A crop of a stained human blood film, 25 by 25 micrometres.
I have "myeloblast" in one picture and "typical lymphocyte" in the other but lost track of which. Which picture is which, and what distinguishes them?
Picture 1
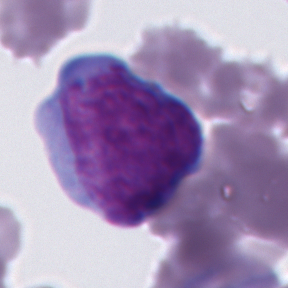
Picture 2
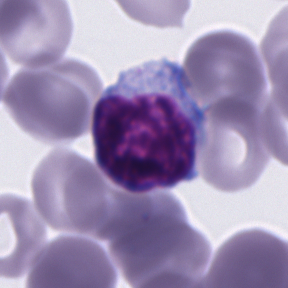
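The myeloblast is in picture 1, the typical lymphocyte in picture 2. Size: the nucleus of the myeloblast alone measures about 14 by 12 micrometres, more than the whole typical lymphocyte, which is about 12 by 11 micrometres with a nucleus of about 10 by 9 micrometres.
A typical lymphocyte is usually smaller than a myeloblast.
Nuclear proportion: in both cells the nucleus fills about 70% of the cell's area. Nuclear shape and position: the myeloblast's nucleus is a single unlobed mass with a slightly angular border, and on the right it reaches almost to the cell edge, leaving only a very thin rim of cytoplasm; the lymphocyte's nucleus lies toward the bottom of the cell. Chromatin: in the typical lymphocyte it is dense, coarsely clumped and dark purple, and no nucleolus is visible.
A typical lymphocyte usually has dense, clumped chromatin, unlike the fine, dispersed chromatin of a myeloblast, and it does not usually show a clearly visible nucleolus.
Cytoplasm: the myeloblast shows neither granules nor vacuoles, while the lymphocyte's cytoplasm stains pale blue and holds no coarse red-purple granules.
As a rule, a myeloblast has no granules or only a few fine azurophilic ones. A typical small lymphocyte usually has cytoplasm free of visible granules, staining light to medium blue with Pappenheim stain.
Outline: both cells are irregular, the myeloblast somewhat angular and the lymphocyte ragged along the top.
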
